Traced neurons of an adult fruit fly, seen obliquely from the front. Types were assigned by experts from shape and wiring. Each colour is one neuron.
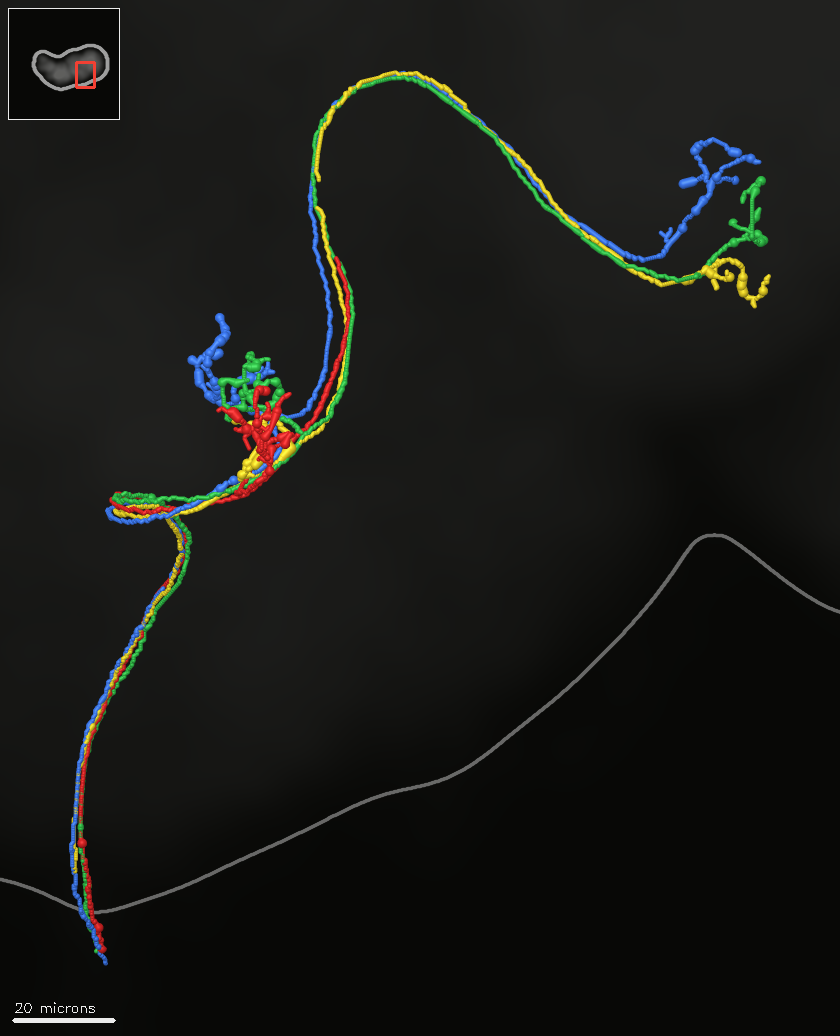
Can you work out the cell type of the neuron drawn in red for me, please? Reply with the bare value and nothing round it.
ORN_VA7l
